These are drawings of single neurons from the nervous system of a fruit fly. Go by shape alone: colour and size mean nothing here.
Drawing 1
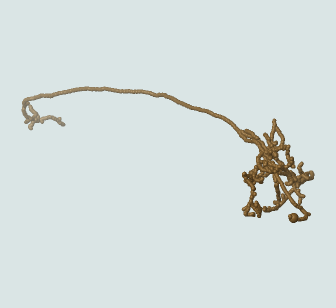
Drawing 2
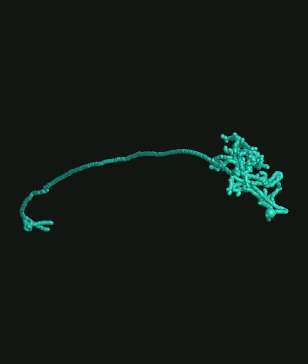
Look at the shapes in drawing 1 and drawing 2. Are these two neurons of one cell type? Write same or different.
same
